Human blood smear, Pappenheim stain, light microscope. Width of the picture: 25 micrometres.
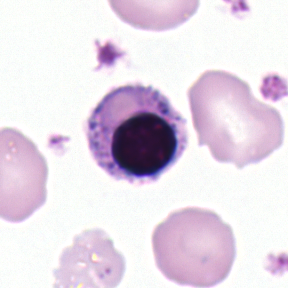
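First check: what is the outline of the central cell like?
Round, about 9 micrometres across, with a finely bumpy edge where granules reach the surface.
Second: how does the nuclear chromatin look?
Very dark and dense, almost uniformly purple-black.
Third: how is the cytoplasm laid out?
A moderate rim of pale lilac cytoplasm surrounds the nucleus, widest on the upper-left side, and a smooth, granule-poor pale area lies just above the nucleus.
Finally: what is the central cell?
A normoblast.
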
